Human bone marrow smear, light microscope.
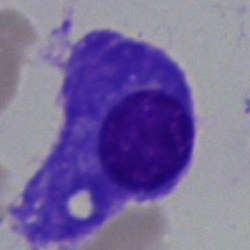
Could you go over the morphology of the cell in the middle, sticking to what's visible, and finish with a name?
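Abundant cytoplasm stains a deep blue around a nucleus whose dark purple chromatin carries small, scattered paler pink spots. One round, clear vacuole lies in the lower-left part of the cytoplasm. Small ragged fragments of cytoplasm project from the upper-left edge. The cell is a plasma cell.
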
